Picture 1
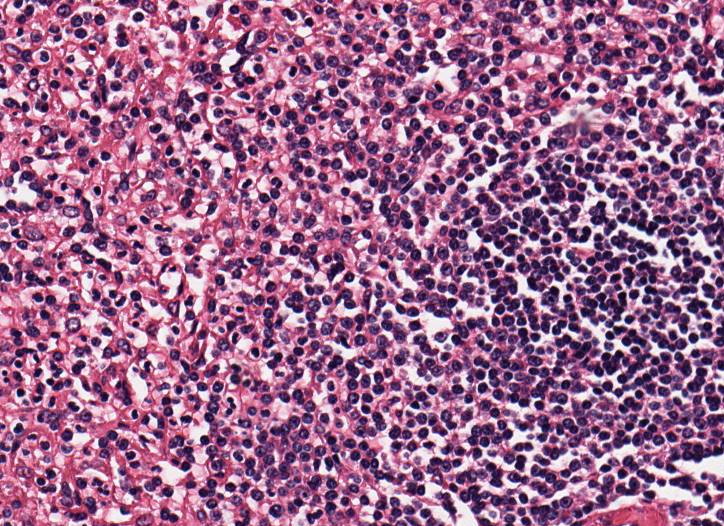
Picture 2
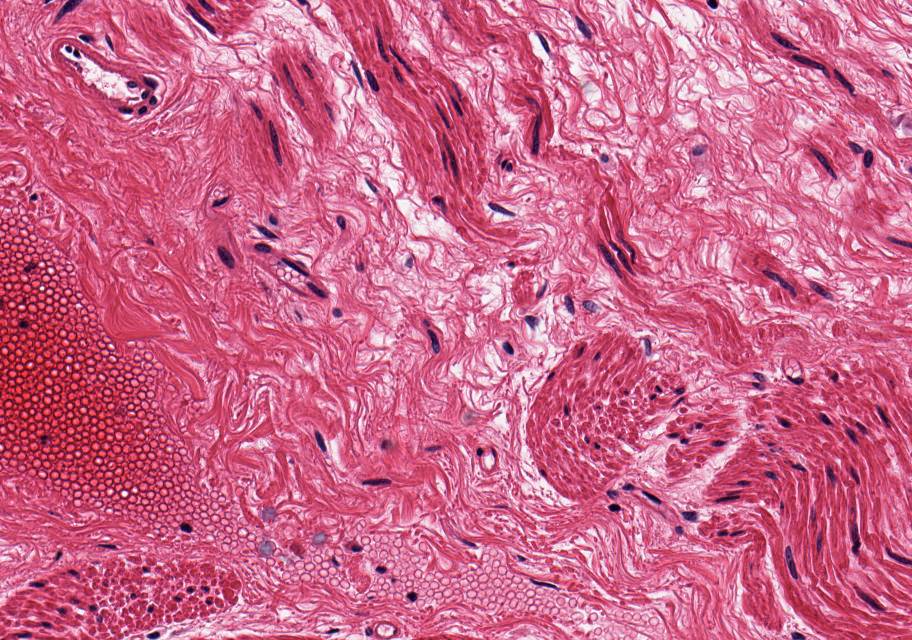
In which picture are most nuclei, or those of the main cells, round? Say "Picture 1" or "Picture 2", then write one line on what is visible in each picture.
Picture 1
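What picture 1 shows: Nuclei in the left region are round and somewhat larger and less crowded than those on the right.
What picture 2 shows: The nuclei scattered in the stroma are mostly slender and spindle-shaped rather than round.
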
